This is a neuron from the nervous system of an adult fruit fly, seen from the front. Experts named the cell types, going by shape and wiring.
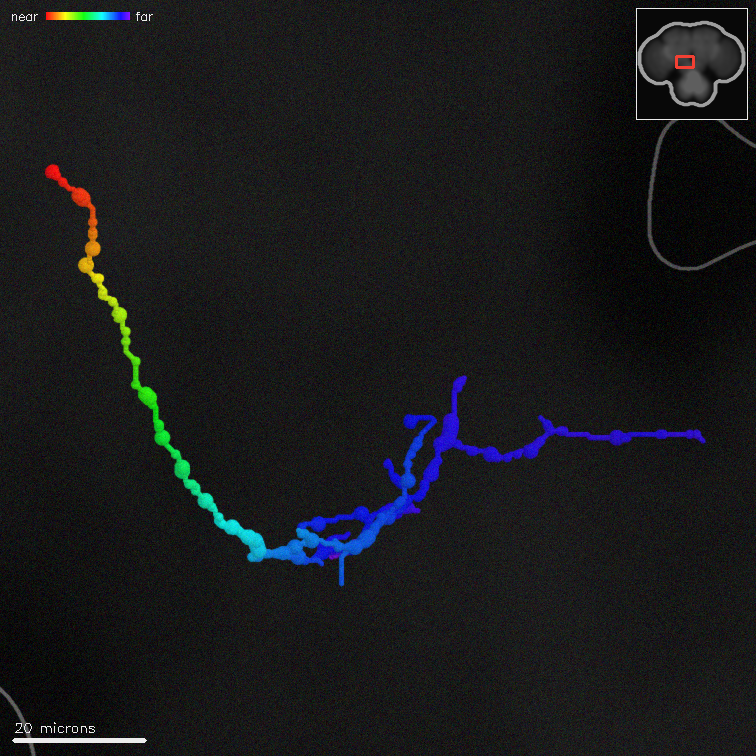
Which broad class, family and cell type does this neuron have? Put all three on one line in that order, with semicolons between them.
sensory neuron entering the brain; class mechanosensory; JO-EV3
